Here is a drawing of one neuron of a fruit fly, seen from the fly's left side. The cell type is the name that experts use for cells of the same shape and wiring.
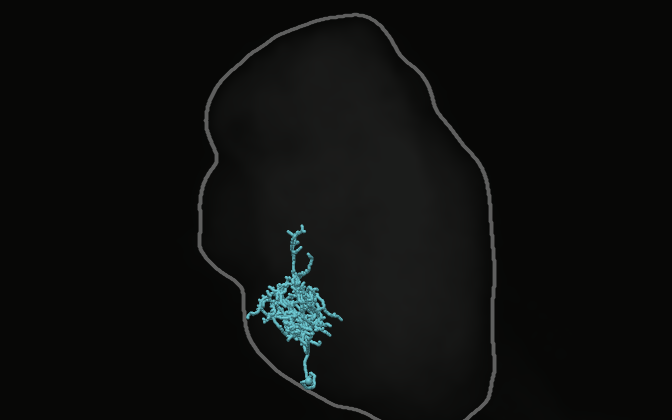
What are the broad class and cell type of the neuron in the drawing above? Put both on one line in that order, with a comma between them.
central-brain intrinsic neuron, GNG235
